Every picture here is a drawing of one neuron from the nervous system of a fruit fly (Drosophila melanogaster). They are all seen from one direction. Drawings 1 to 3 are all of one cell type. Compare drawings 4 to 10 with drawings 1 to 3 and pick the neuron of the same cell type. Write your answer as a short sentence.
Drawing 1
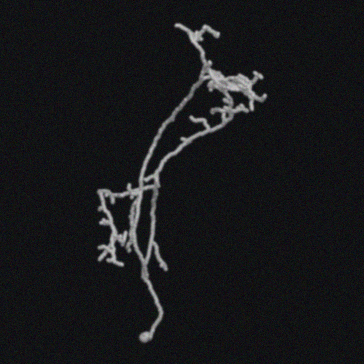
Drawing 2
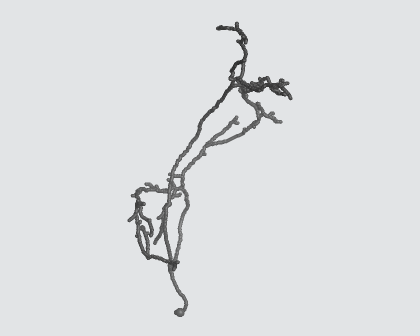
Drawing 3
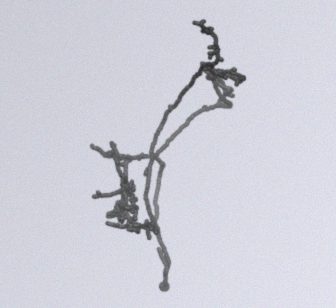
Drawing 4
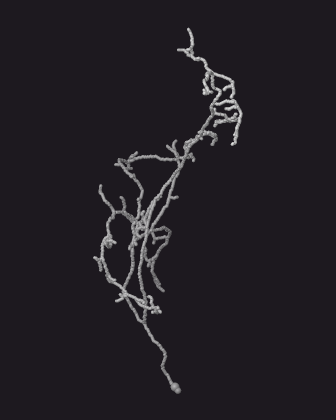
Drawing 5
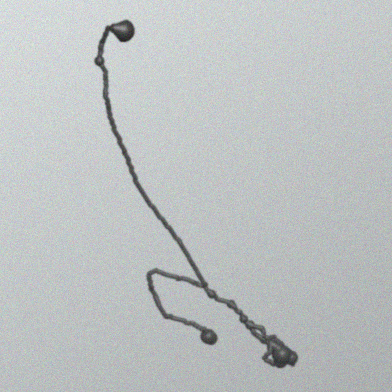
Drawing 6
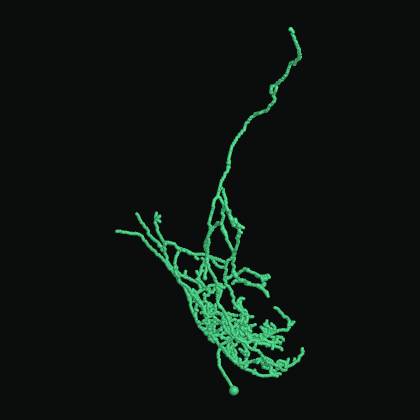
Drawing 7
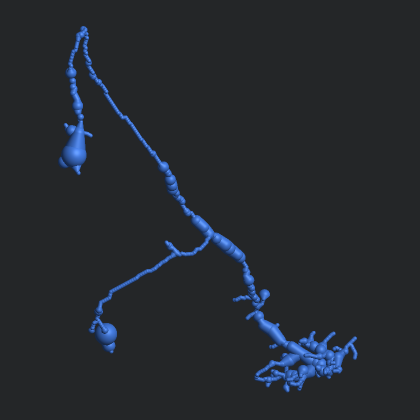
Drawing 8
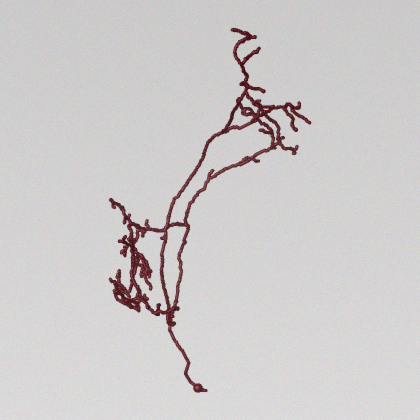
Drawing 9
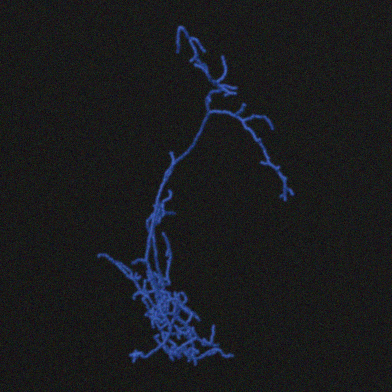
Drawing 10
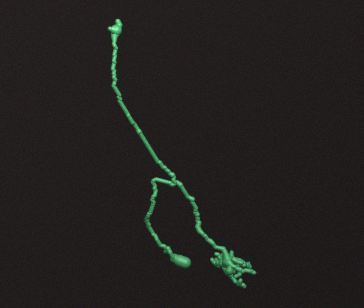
The neuron in drawing 8 is of the same cell type.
